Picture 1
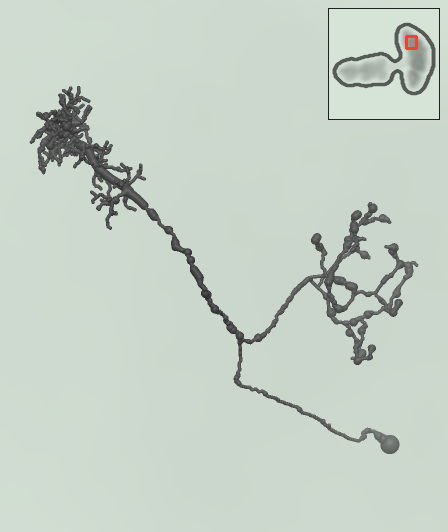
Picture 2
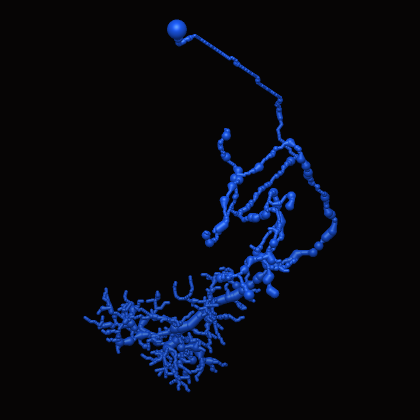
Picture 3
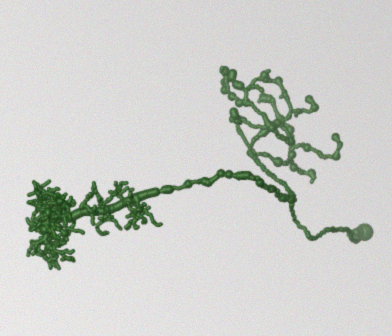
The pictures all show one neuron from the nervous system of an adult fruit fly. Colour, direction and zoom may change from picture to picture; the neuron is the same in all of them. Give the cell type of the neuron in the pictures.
LC17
